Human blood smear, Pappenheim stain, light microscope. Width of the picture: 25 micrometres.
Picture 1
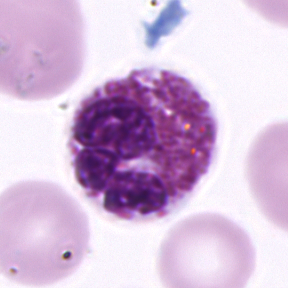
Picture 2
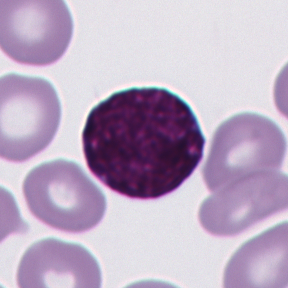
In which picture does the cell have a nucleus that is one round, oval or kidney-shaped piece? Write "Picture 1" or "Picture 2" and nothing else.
Picture 2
